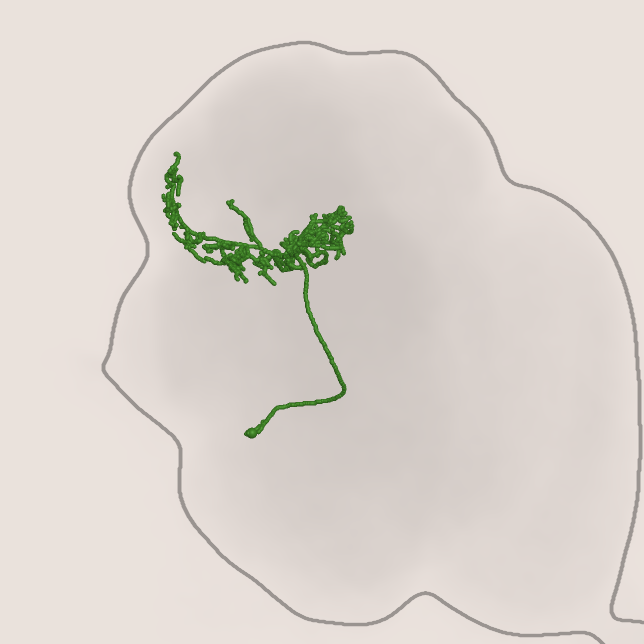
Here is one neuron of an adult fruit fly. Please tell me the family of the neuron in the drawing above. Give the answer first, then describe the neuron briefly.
The family is hemilineage LALv1_dorsal. This is a central-brain intrinsic neuron. As drawn here it is taller than it is wide.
